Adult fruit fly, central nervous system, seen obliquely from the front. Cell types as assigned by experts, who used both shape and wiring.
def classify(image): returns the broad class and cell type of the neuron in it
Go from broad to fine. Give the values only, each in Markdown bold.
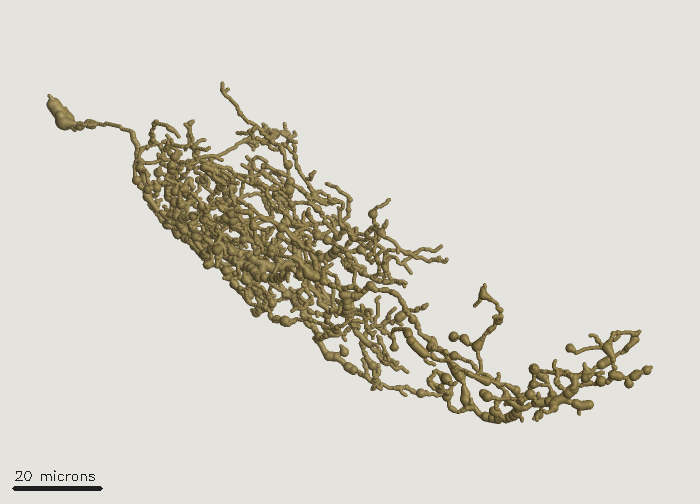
**central-brain intrinsic neuron**, **GNG123**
